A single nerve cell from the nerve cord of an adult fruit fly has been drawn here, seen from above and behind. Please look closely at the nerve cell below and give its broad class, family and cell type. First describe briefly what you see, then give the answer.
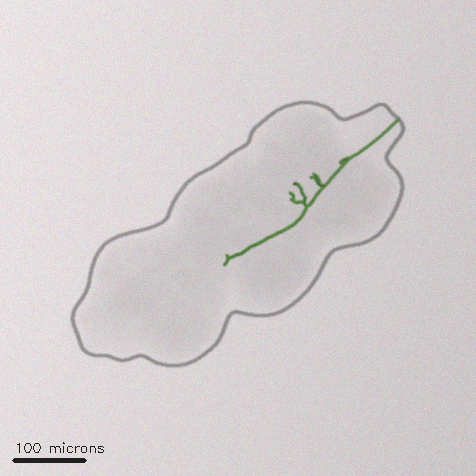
No cell body is drawn. By the scale bar it is about 250 microns wide in this view. Its broad class is descending neuron. The family is hemilineage SMPpv2_ventral. Its cell type is DNp35.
